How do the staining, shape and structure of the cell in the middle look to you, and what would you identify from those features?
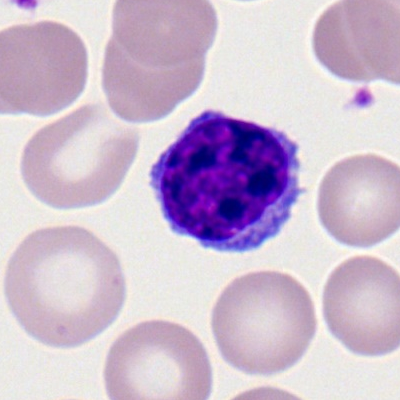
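Outline roughly round. Edge fringed by short, fine, ragged projections, most visible along the right side. Nucleus fills most of the cell; cytoplasm only a narrow rim. Chromatin coarsely clumped into dark blocks separated by paler areas. Lymphocyte.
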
